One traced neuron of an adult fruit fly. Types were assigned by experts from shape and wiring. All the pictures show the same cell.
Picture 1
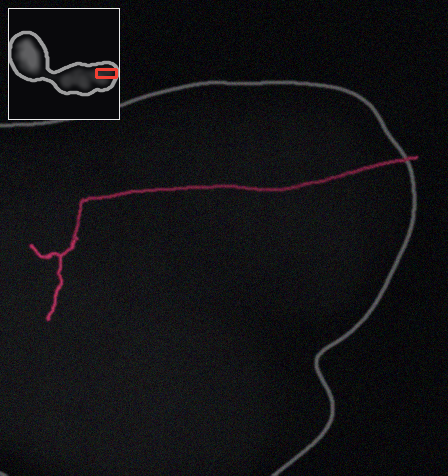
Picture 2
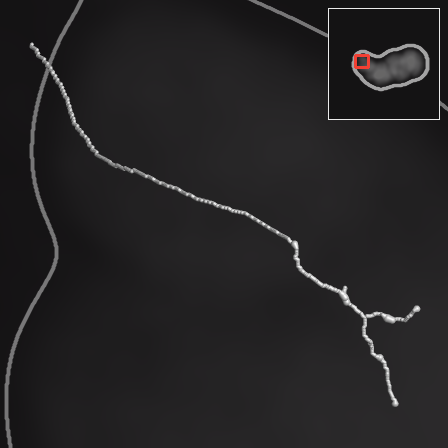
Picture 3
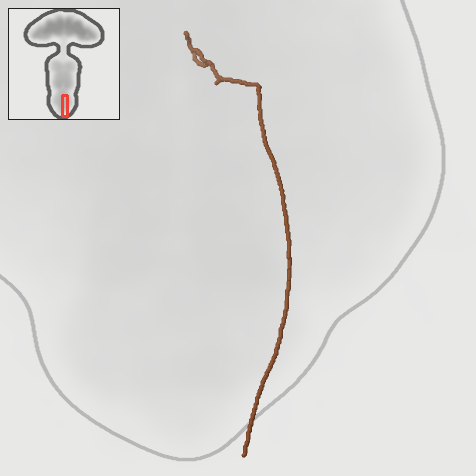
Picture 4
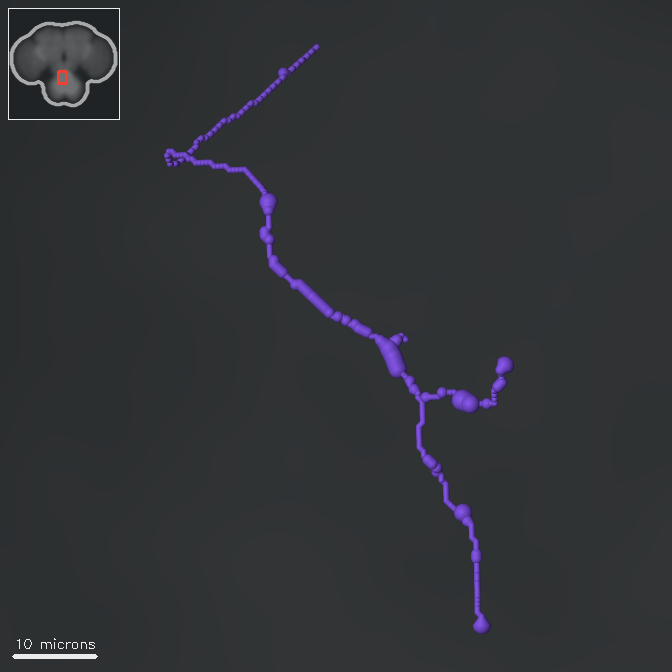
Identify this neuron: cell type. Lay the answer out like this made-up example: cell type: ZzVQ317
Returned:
cell type: SNxx06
